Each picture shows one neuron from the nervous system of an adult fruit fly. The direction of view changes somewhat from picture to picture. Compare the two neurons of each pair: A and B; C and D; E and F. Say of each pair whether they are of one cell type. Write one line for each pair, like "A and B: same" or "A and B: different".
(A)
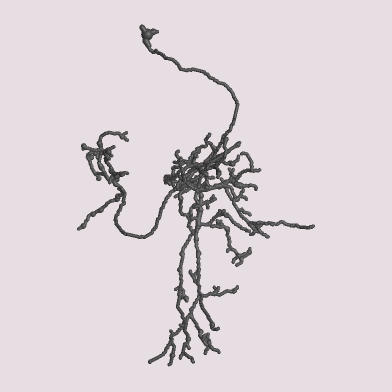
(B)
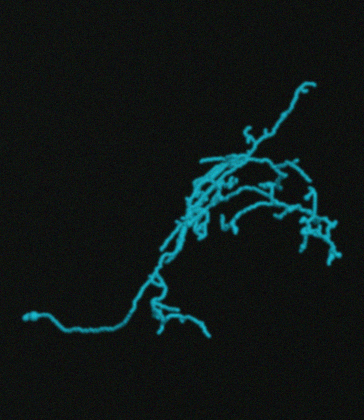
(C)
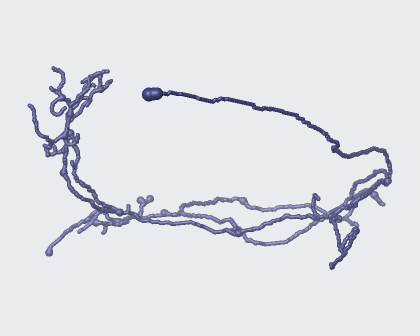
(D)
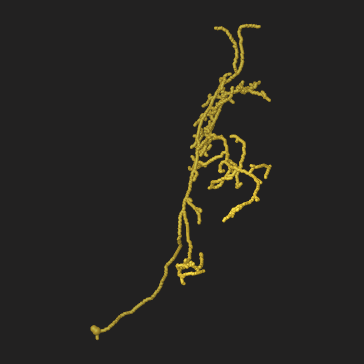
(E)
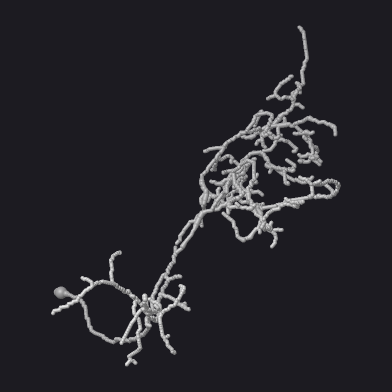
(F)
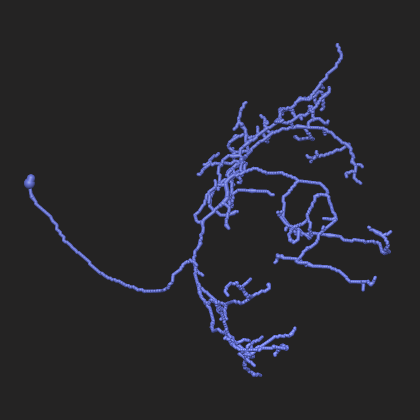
A and B: different
C and D: different
E and F: same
